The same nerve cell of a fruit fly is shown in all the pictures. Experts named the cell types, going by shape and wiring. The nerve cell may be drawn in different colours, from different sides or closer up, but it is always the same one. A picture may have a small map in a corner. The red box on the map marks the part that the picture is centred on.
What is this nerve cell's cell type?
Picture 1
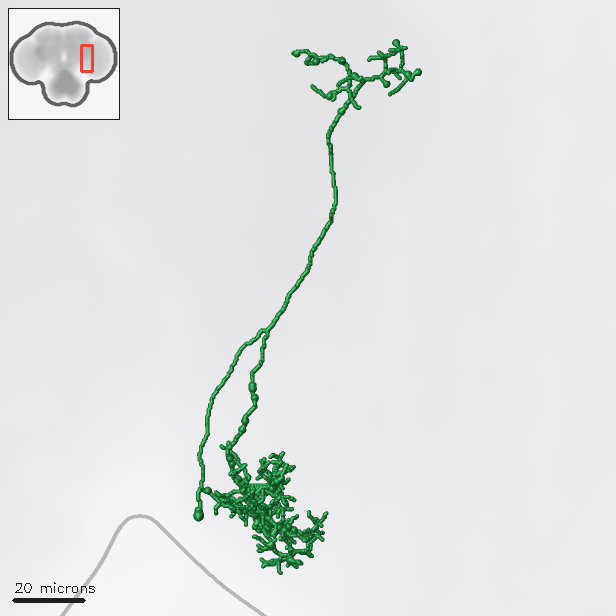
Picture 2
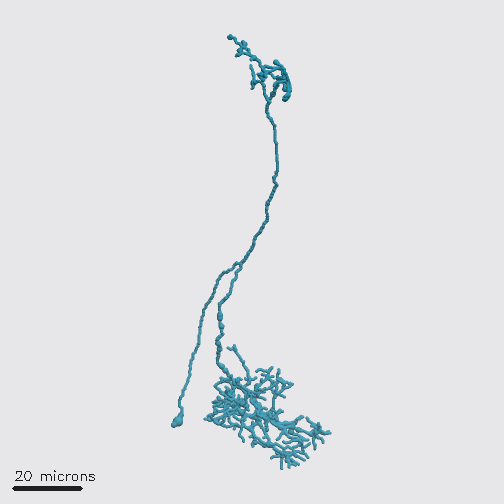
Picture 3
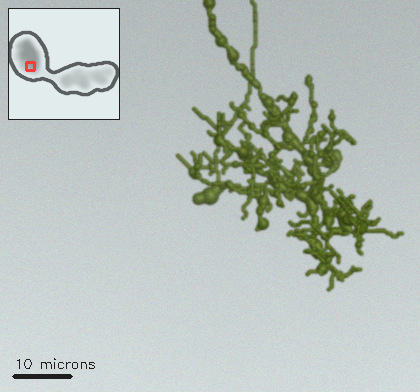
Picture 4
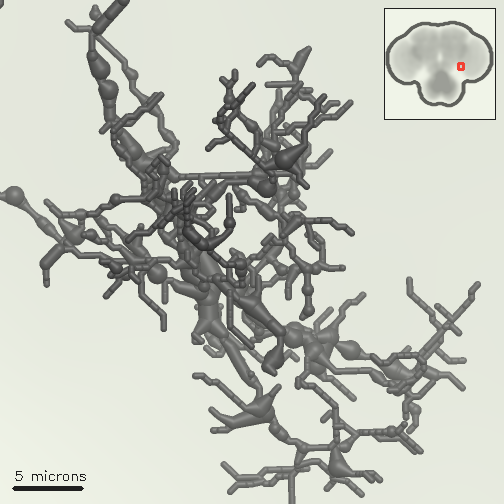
LC15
